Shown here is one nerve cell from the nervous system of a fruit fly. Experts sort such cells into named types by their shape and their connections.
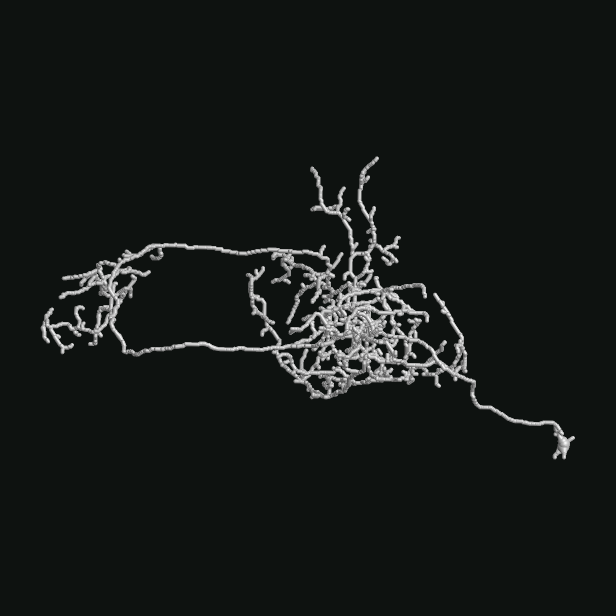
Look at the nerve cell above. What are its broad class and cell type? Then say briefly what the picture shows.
Its broad class is central-brain intrinsic neuron. The cell type is CRE071. The cell body can be seen at the lower right of the picture. The picture shows dozens of branch ends.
